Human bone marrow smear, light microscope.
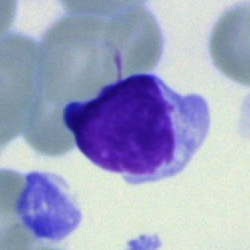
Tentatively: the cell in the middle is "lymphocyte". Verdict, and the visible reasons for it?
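Outline irregular, with rounded bulges rather than a smooth circle. Nucleus fills most of the cell, set toward the left. Chromatin deep purple and dense, with only a few small paler spots. Rim of pale blue cytoplasm, mainly on the right side of the nucleus. No distinct granules in the cytoplasm.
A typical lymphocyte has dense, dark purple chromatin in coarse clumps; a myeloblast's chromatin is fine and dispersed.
Dense chromatin here: for lymphocyte, against blast.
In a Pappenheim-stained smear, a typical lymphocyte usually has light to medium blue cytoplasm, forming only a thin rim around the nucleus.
The pale blue rim agrees with lymphocyte. Verdict: lymphocyte fits.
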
